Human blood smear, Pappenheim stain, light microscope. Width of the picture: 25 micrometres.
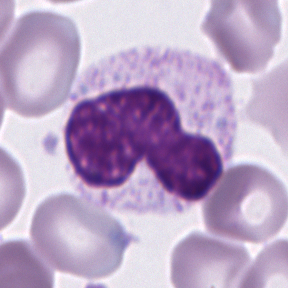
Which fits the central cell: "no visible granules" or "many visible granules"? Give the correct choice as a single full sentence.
Within the cytoplasm of the cell there are many visible granules.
